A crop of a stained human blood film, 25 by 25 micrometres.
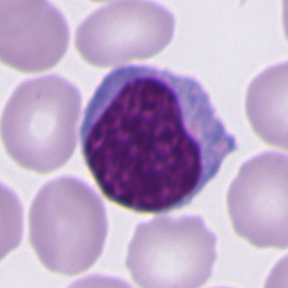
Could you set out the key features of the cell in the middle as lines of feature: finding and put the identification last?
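Nucleus: roundish, a shallow notch on the upper right, I'd say
Nucleoli: none I can see
Granules: no distinct ones in the cytoplasm
Edge: ragged on the right, with a small pointed projection
Name: typical lymphocyte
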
